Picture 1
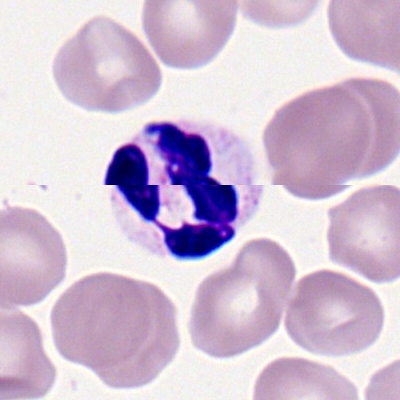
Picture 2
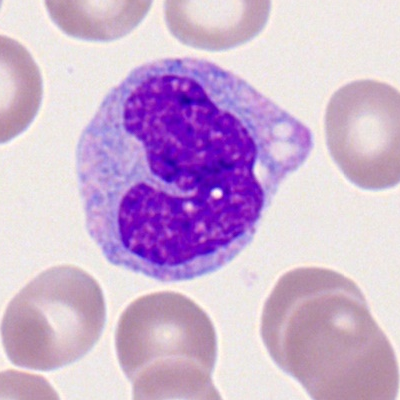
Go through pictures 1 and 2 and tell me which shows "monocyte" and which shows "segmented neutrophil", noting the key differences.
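The segmented neutrophil appears in picture 1; the monocyte appears in picture 2. Outline: the segmented neutrophil is roughly round and smooth, while the monocyte is roughly round with a pointed bulge at the upper right. Nucleus: in the segmented neutrophil it is divided into several separate lobes, with dense, dark purple chromatin and no visible nucleoli.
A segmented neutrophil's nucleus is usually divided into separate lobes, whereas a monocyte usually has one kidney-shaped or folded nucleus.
In the monocyte, two small bright white dots lie over the nucleus near the cleft. Cytoplasm: pale pink around the nuclear lobes in the segmented neutrophil, abundant and pale grey-blue in the monocyte.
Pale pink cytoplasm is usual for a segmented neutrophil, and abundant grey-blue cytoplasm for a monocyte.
Granules: fine, faint pinkish-lilac granules in the segmented neutrophil; fine pinkish granules scattered through the cytoplasm of the monocyte.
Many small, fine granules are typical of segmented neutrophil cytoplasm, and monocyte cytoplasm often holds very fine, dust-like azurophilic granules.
Vacuoles: a few small clear ones sit near the upper right edge of the monocyte. Surroundings: red cells encircle the monocyte without touching it.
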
